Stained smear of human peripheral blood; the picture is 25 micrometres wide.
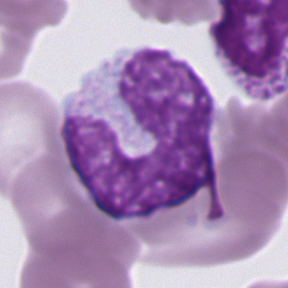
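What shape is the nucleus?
A broad horseshoe curving around a notch that opens toward the upper left.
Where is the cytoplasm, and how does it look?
Pale greyish-blue, mainly in that notch, with only a faint fine dusting and no coarse coloured granules.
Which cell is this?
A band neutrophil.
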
